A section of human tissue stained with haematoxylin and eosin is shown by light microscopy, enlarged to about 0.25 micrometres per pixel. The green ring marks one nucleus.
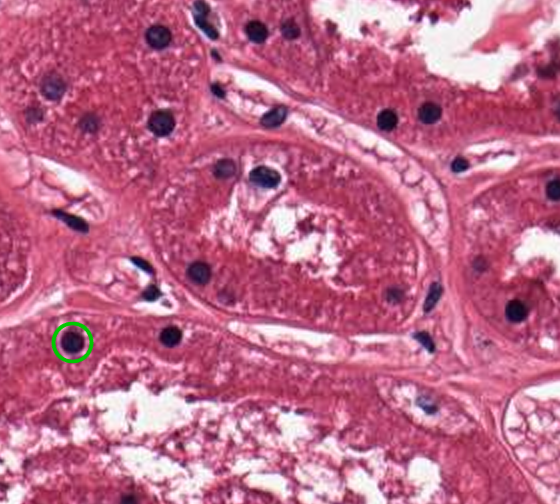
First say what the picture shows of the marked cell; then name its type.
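The nucleus is round and small, with a smooth outline, about the same size as the other round nuclei in the tubules nearby. The nucleus is stained dark and evenly throughout, and a thin pale rim surrounds it. The cell lies in the wall of a tubule, with its nucleus nearer the thin pale band of tissue above, which separates it from the next tubule, than the pale lumen with loose, fluffy material below. Type of cell: proximal tubule cell.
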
